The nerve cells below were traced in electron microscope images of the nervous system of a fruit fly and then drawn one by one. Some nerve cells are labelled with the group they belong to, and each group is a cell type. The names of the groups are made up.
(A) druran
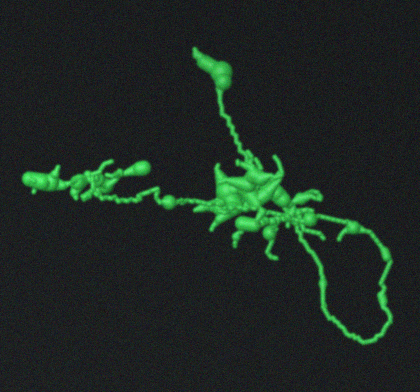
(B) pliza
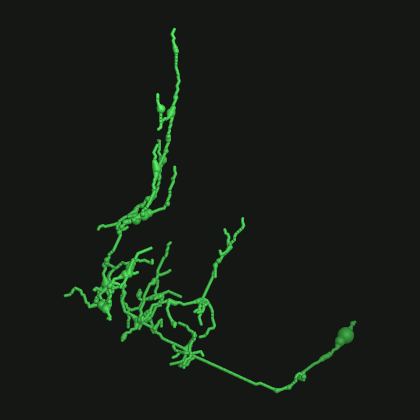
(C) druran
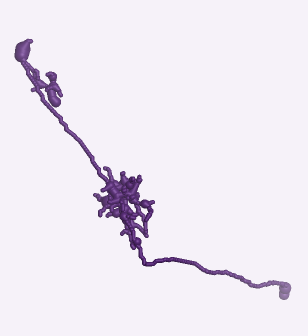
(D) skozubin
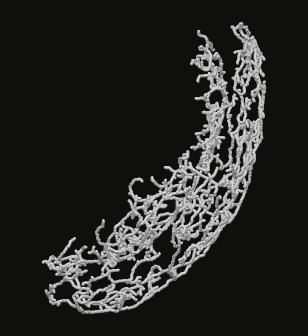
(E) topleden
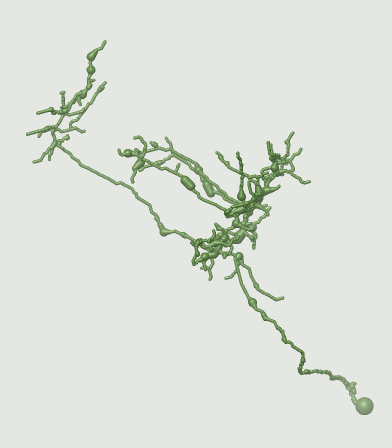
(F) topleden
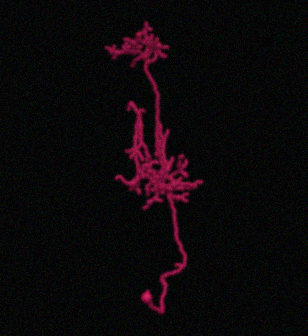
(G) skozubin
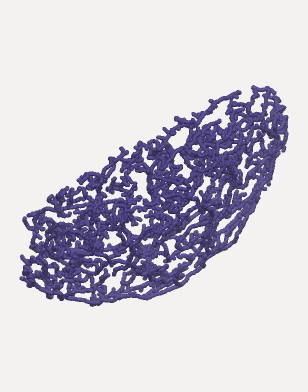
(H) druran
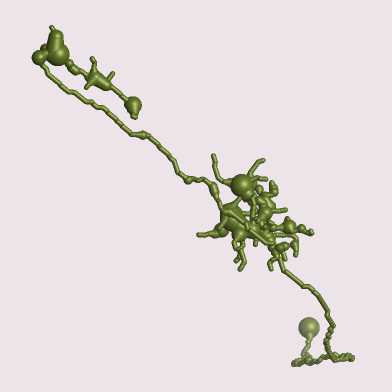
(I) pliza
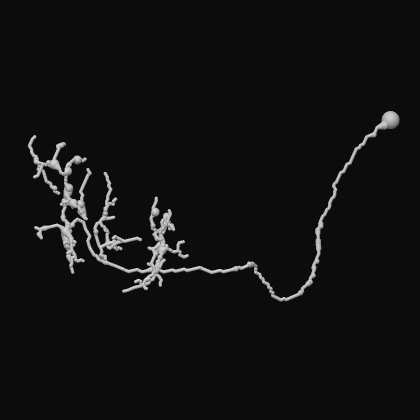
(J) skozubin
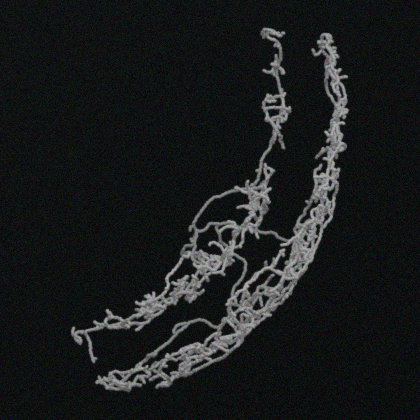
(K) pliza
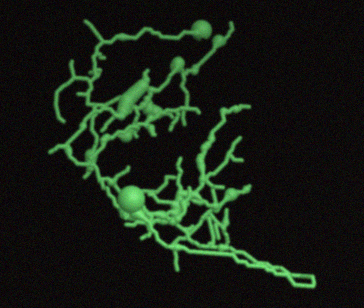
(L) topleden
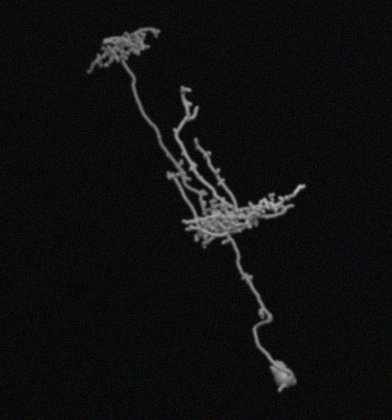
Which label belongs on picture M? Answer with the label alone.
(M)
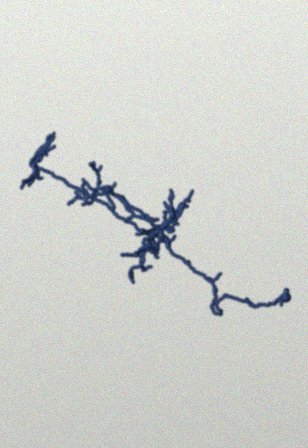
topleden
